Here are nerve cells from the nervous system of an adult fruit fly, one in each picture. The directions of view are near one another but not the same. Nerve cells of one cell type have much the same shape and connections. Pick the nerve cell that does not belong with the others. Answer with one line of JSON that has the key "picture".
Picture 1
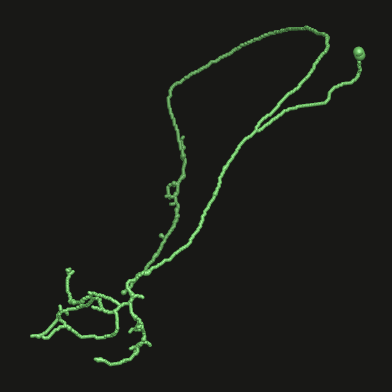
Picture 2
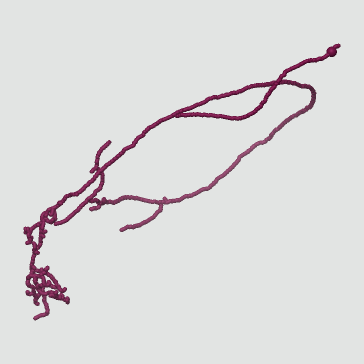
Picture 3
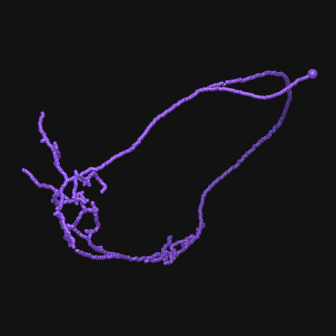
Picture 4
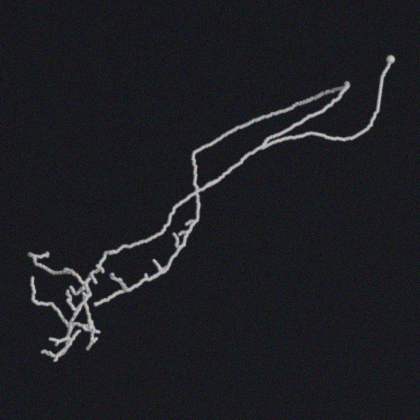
{"picture": 2}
